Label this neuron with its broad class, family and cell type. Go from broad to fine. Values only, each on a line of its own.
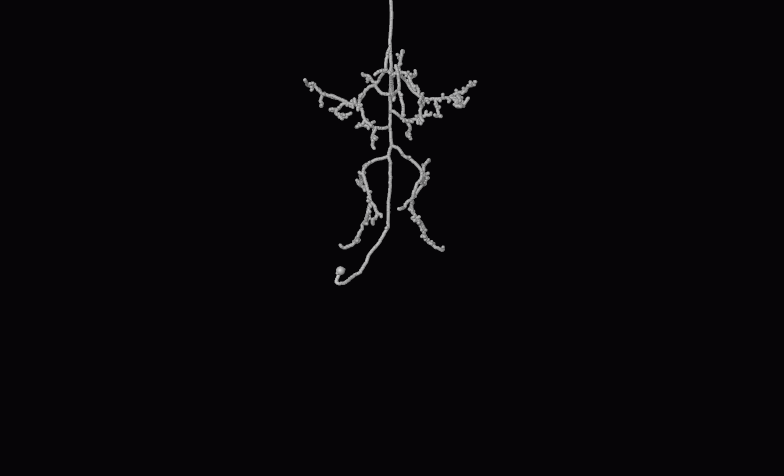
ascending neuron
hemilineage 17A
AN17A008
